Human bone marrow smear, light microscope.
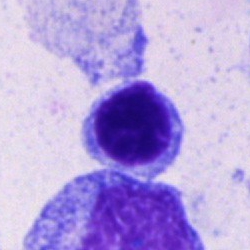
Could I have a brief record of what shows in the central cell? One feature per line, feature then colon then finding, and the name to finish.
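Outline: round and smooth
Nucleus: fills most of the cell
Chromatin: dense, deep purple
Cytoplasm: thin pale blue rim around the nucleus
Cell type: erythroblast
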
